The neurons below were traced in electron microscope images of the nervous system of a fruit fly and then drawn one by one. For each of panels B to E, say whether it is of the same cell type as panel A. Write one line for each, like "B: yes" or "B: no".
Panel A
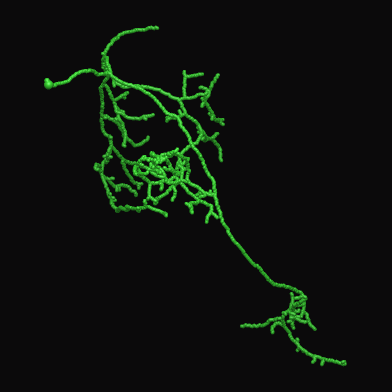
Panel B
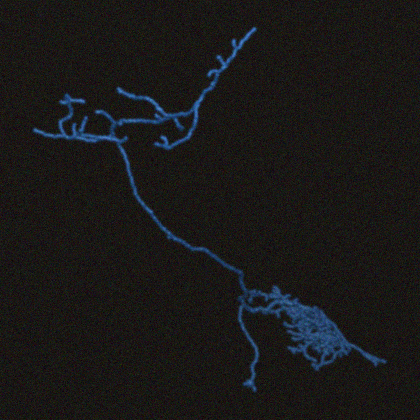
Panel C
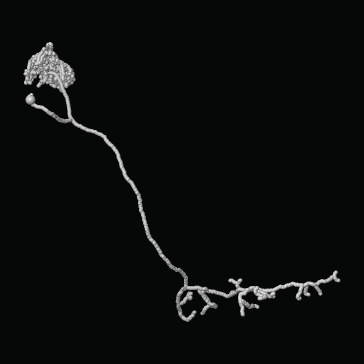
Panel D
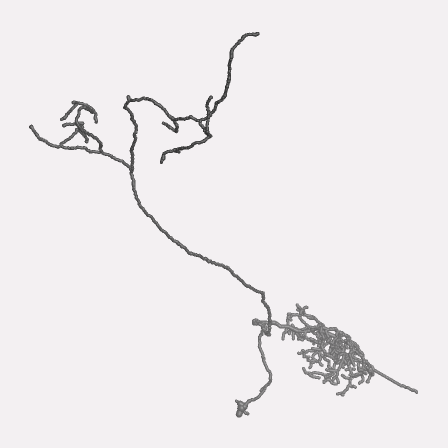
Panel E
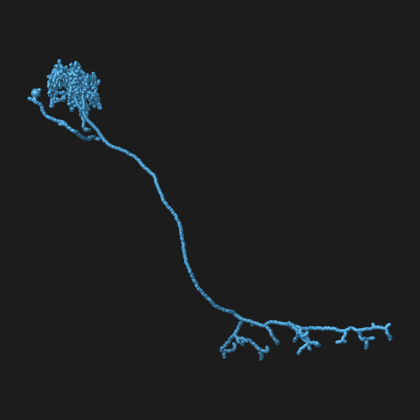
B: no
C: no
D: no
E: no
